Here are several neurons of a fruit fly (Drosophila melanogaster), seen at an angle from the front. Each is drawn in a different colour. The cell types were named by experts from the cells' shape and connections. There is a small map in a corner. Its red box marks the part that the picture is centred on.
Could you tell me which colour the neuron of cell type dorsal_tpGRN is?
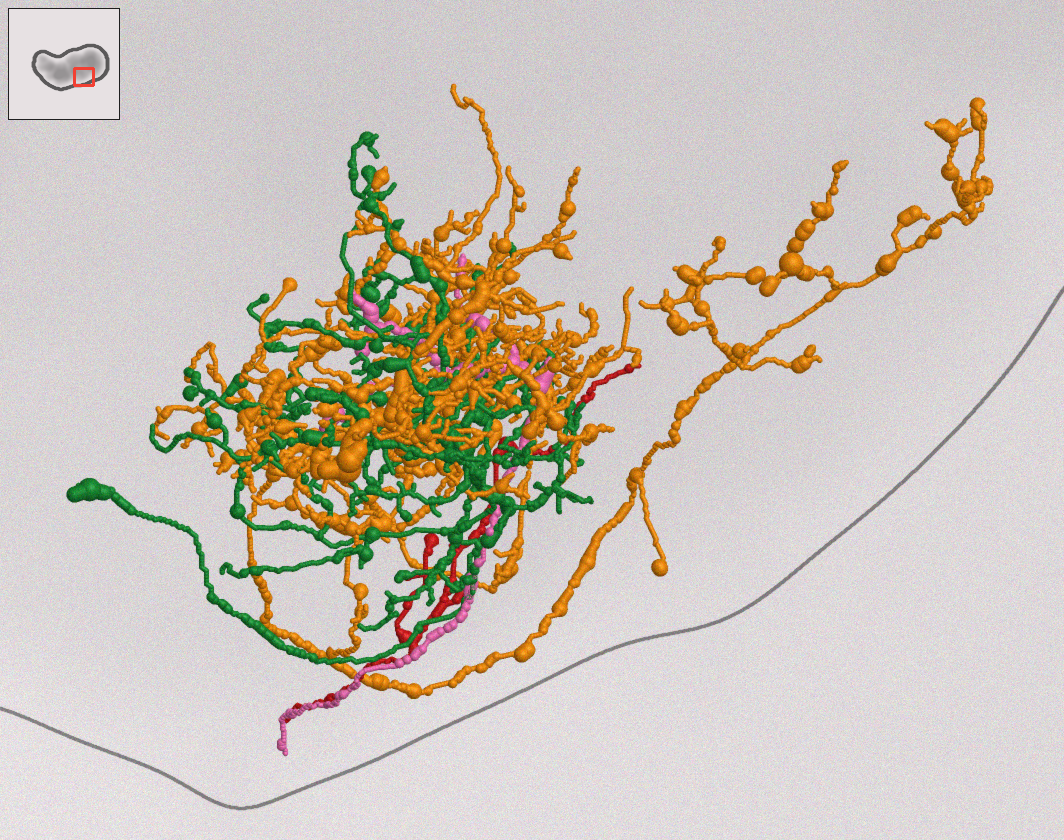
pink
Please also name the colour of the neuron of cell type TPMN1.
red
